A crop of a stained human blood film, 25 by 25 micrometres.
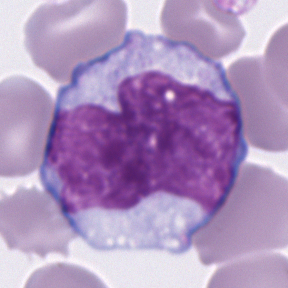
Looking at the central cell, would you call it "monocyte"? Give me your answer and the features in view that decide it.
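Take the nucleus first: it is irregular and folded, with a notch in its upper edge.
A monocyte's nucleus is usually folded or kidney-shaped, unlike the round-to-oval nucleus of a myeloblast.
So this feature goes with monocyte. Next, the nucleus fills about 60% of the cell's area, with cytoplasm above and below it.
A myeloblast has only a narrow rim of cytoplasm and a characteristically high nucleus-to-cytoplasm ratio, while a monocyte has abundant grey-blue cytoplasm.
This, too, sits with monocyte rather than myeloblast. The cytoplasm's pale greyish-blue colour also matches the monocyte's grey-blue. Then size: the cell is about 19 micrometres across.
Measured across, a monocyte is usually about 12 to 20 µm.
That fits monocyte. I simply note the gently wavy border, the fine dust-like pinkish-purple granules, and the red cells touching it on several sides. Taken together, monocyte fits this cell.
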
